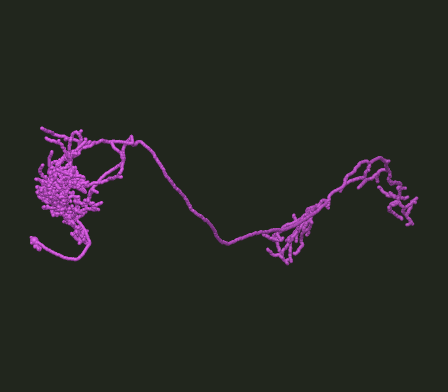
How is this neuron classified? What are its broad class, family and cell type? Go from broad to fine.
descending neuron; DNg; DNg63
